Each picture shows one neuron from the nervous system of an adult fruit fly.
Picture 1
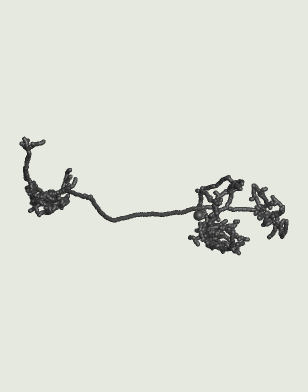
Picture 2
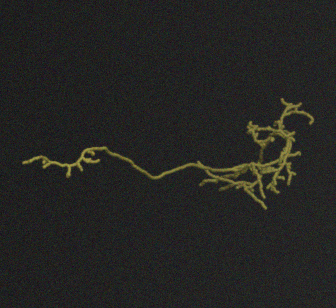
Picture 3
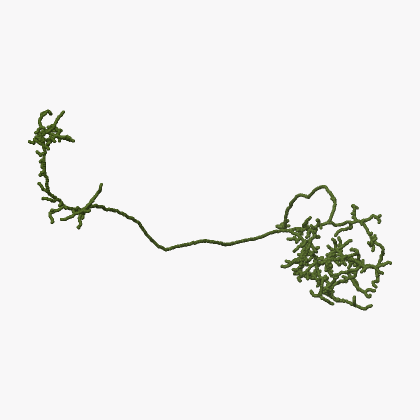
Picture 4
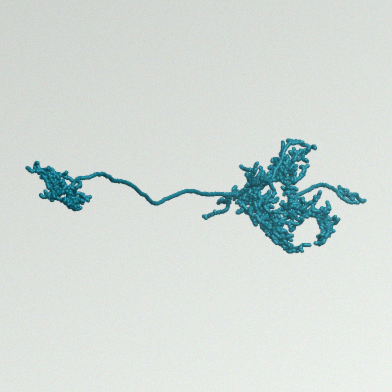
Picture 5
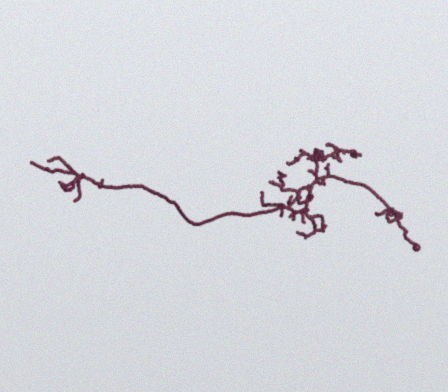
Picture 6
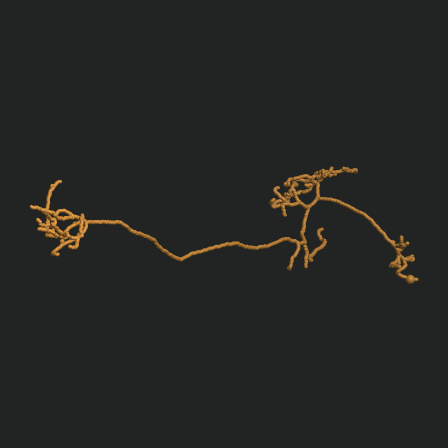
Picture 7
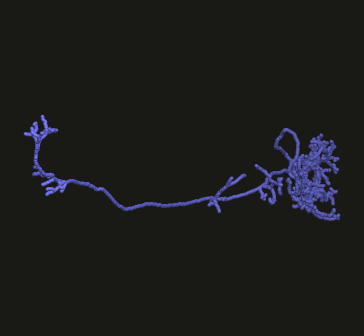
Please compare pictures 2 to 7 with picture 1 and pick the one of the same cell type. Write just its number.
7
